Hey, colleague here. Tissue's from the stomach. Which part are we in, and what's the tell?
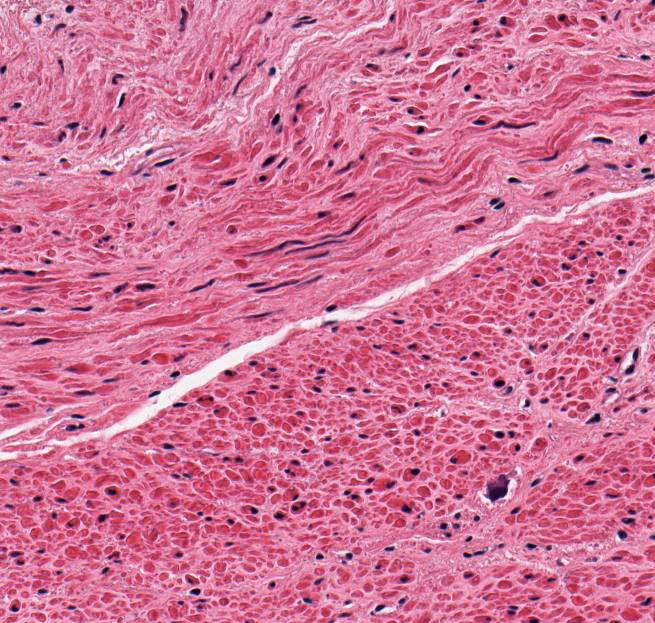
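Here is smooth muscle, in two layers cut in different planes. Upper left, lengthwise-cut cells run as wavy spindles toward the upper right, with dark, cigar-shaped nuclei along them. Lower right, cross-cut cells are small round pink profiles, only some with a central dark nucleus.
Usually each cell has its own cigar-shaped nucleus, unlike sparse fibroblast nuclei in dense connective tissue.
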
